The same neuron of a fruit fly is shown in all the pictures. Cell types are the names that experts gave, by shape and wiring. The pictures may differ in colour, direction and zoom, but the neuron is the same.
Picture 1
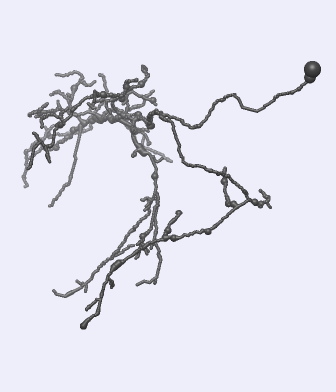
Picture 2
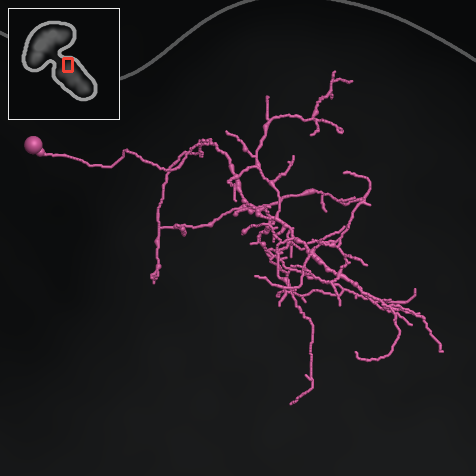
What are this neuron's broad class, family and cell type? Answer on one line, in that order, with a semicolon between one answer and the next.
nerve-cord intrinsic neuron; hemilineage 16B; IN16B114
